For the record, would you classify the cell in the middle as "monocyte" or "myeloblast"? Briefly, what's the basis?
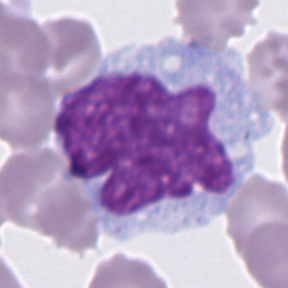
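My answer is monocyte, not myeloblast. The nucleus is irregular, its outline marked by several folds and indentations. Its chromatin looks finely textured and lacy, with no coarse dark clumps. Around it, the cytoplasm is abundant and pale greyish-blue. Many small clear vacuoles are scattered through that cytoplasm.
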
